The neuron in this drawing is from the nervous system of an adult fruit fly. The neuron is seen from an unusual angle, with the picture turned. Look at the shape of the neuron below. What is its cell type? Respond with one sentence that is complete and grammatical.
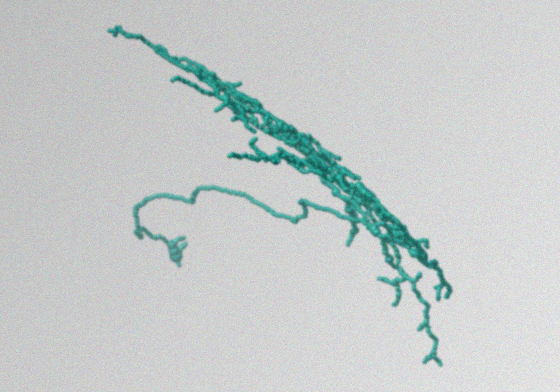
This particular neuron has the cell type Cm12.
